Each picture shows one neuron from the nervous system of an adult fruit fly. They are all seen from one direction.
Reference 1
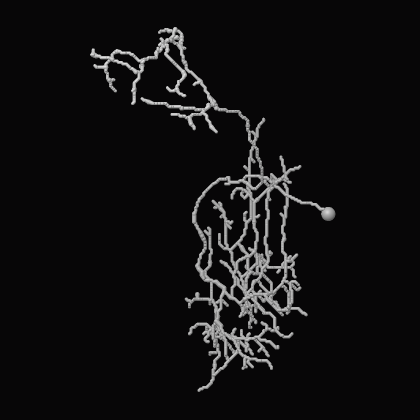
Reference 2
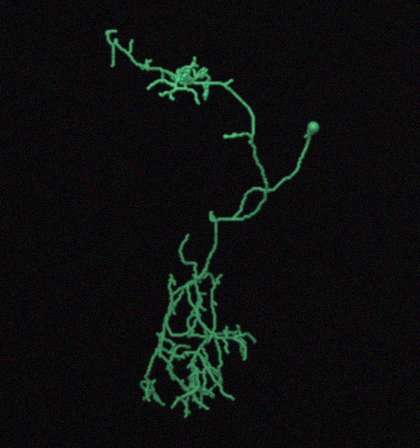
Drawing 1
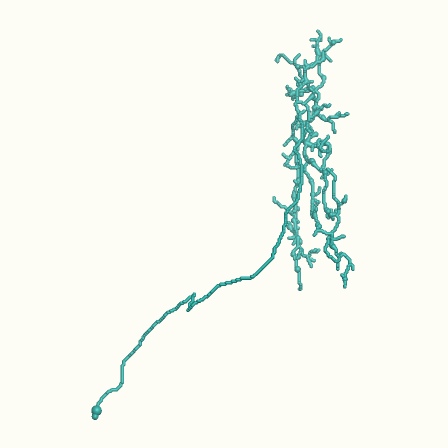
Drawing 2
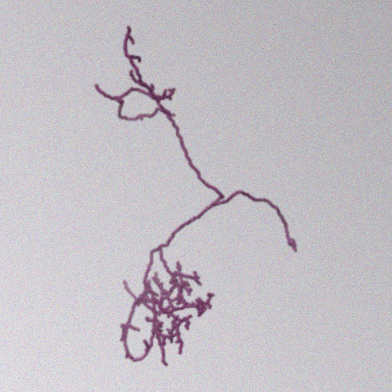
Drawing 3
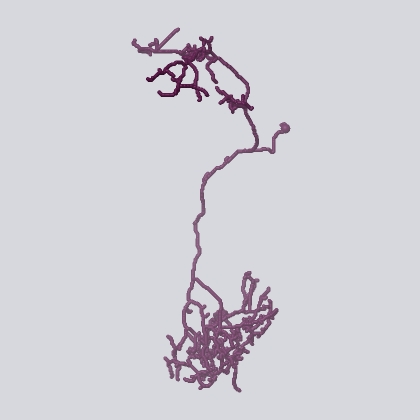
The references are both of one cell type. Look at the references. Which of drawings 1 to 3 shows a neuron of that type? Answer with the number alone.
3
